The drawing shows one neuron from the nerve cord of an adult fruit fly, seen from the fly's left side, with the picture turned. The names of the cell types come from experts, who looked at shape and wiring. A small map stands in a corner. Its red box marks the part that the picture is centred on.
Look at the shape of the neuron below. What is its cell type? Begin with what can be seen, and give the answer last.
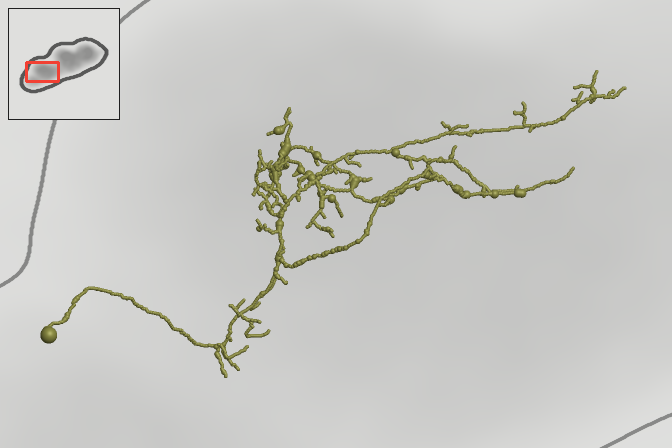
Dozens of branch ends can be seen. In this view it is wider than it is tall. Its broad class is nerve-cord intrinsic neuron. Its cell type is IN20A.22A077.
